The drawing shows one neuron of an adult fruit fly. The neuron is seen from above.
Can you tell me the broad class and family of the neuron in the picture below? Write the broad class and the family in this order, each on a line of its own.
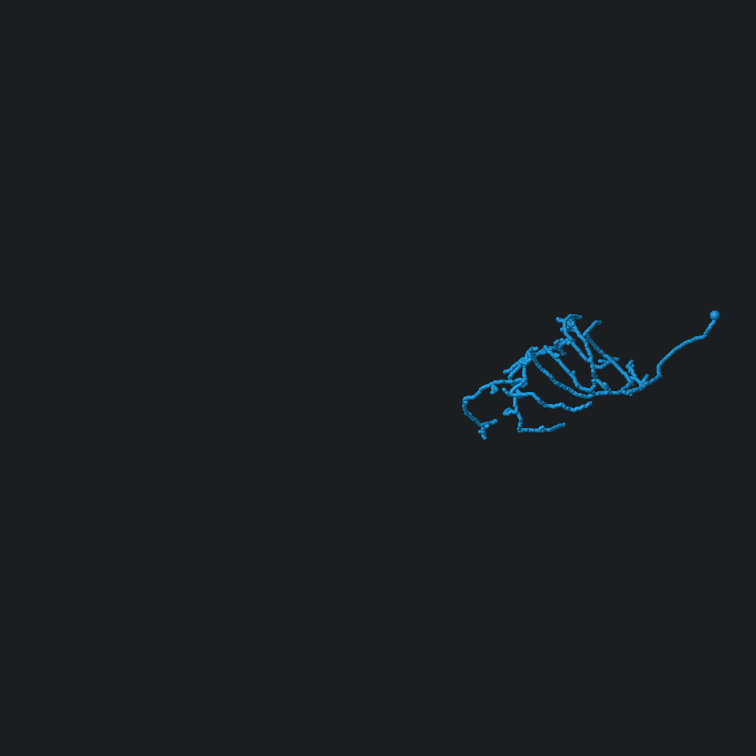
central-brain intrinsic neuron
hemilineage LHa1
